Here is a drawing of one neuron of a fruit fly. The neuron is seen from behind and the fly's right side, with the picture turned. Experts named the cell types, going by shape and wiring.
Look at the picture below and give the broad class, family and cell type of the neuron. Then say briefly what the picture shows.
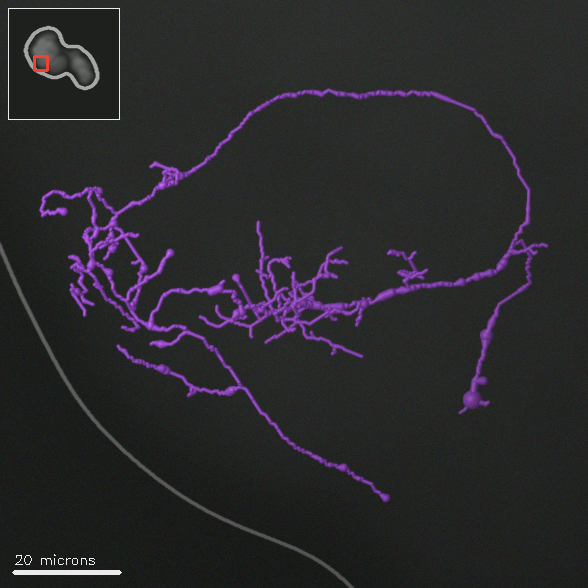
This is a central-brain intrinsic neuron. The family is hemilineage SLPal2. The cell type is CB1923. By the scale bar it is about 95 microns wide in this view. Dozens of branch ends can be seen.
